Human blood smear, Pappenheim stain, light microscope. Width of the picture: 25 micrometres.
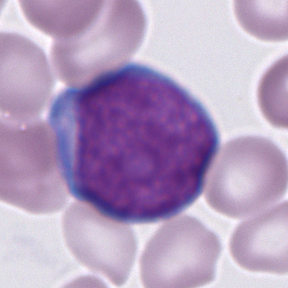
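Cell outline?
Smooth, no surface projections; cell about 14 micrometres across.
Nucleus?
Round, about 13 micrometres across, filling about 80% of the cell's area and almost reaching the cell edge on the right; chromatin deep purple, finely stippled.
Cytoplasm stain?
Blue.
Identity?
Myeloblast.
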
